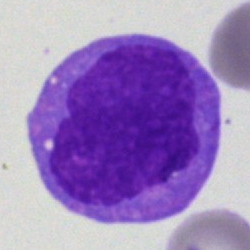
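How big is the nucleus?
Large; it fills most of the cell.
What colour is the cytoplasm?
Blue-purple, and its rim is wider on the left than on the right.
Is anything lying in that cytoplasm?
Yes, two small clear spots on the left side.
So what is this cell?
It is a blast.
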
